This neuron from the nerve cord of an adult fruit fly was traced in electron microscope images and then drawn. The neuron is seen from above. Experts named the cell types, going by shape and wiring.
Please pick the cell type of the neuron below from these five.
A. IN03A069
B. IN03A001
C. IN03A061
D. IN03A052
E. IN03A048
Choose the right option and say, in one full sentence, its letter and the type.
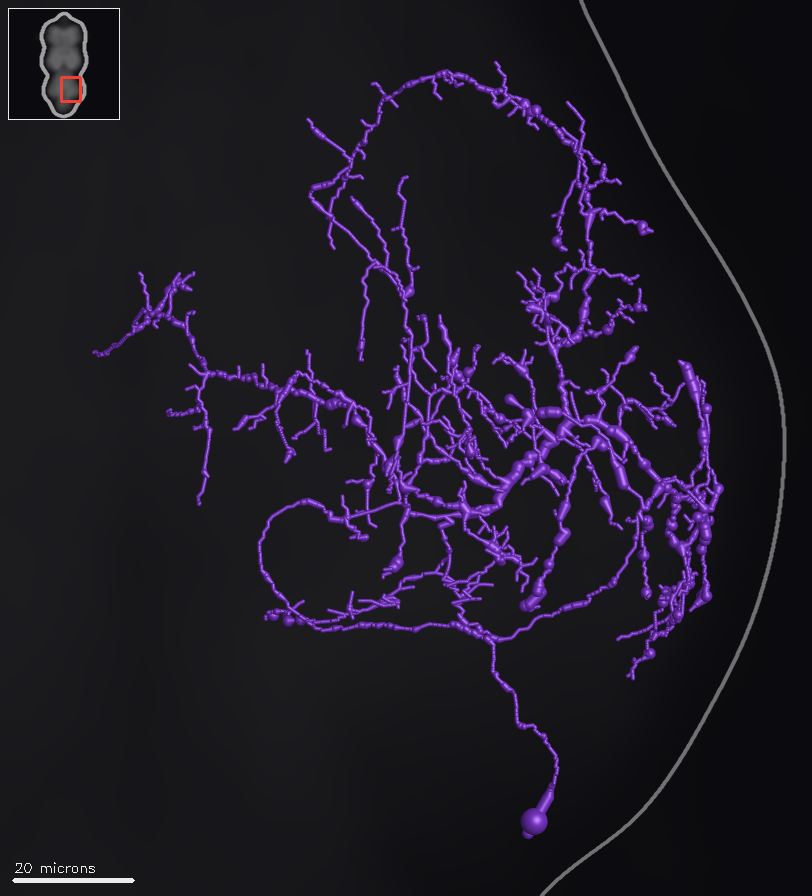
The cell type to which the neuron belongs is option E, IN03A048.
